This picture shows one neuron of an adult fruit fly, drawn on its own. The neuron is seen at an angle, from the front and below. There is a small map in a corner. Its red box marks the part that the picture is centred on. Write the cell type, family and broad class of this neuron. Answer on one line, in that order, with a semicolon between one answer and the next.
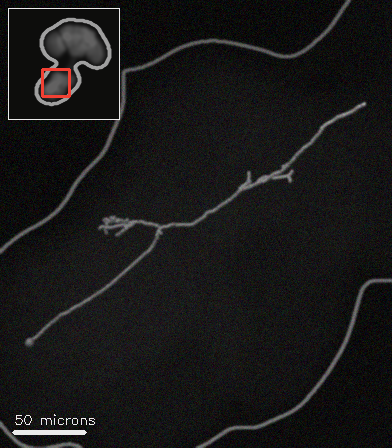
IN08B070_b; hemilineage 08B; nerve-cord intrinsic neuron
